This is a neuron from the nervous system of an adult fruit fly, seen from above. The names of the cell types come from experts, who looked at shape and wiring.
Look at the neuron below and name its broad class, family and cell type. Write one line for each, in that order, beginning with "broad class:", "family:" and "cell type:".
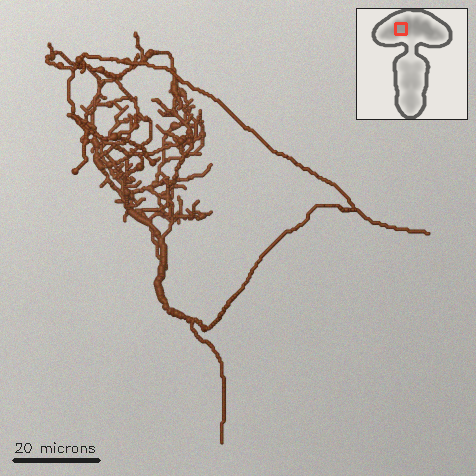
broad class: central-brain intrinsic neuron
family: hemilineage VLPl&p2_posterior
cell type: CB2491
